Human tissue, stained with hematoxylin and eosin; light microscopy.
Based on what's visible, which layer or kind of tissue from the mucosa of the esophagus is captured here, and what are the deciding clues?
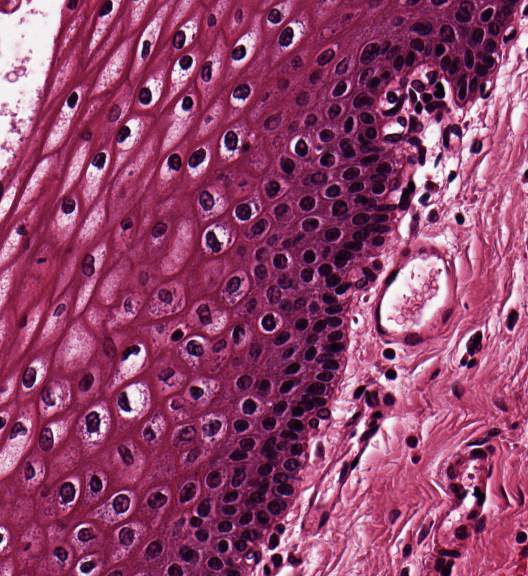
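Stratified squamous nonkeratinized epithelium, left and centre; connective tissue stroma along right edge. Basal layer: small, crowded, dark nuclei along right border of epithelium, against stroma. Cells enlarge, cytoplasm increasing, toward upper left. Cells nearest surface, upper left: nuclei retained.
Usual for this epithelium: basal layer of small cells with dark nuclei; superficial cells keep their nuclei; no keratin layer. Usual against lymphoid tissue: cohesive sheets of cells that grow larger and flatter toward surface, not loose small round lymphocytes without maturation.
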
